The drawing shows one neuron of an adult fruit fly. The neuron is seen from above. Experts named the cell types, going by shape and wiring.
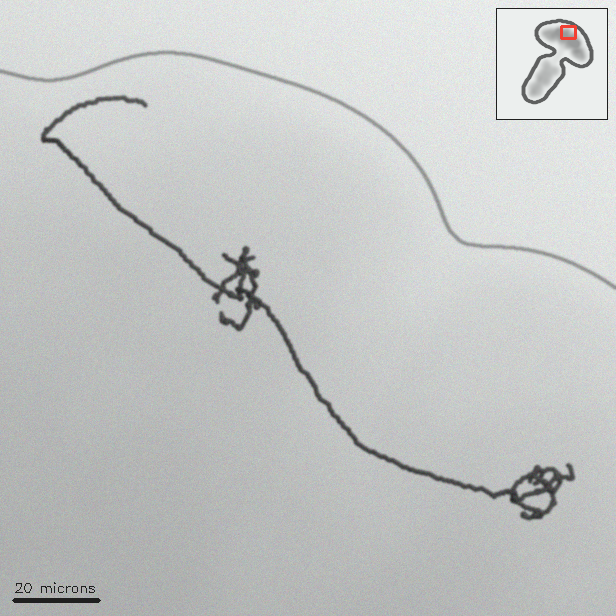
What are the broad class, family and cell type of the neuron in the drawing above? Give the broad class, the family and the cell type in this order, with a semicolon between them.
sensory neuron entering the brain; class olfactory; ORN_DC4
